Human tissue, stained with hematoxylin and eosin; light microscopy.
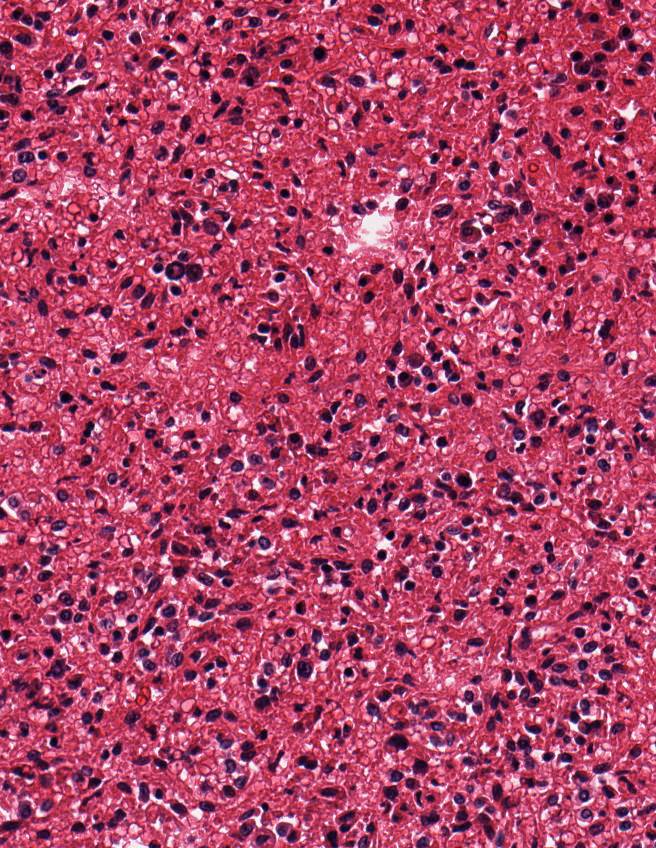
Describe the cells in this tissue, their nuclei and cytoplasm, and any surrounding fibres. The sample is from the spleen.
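Cells form a diffuse, unbroken sheet across the whole field. Most nuclei are round to oval and darkly stained. The material between the cells is pink and finely fibrillary. Fat cells are absent.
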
